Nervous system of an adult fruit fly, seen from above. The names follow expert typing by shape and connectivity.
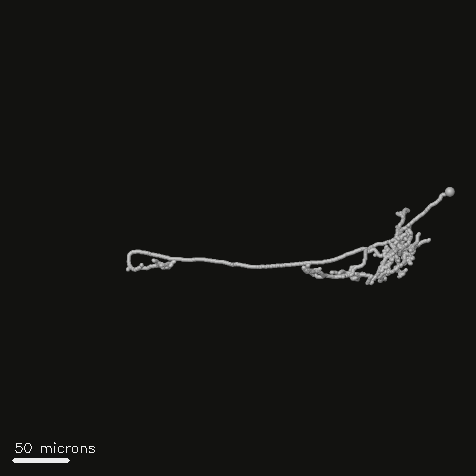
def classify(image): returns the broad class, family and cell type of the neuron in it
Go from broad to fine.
central-brain intrinsic neuron; hemilineage VLPl&d1_lateral; PVLP065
